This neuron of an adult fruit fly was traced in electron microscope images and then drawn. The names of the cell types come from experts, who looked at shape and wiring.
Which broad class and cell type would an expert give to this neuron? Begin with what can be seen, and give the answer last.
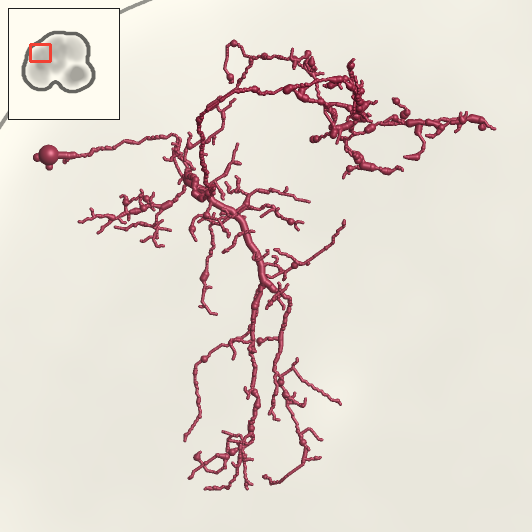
The cell body is at the upper left of the picture. The picture shows dozens of branch ends. It is a central-brain intrinsic neuron. The cell type is SMP239.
